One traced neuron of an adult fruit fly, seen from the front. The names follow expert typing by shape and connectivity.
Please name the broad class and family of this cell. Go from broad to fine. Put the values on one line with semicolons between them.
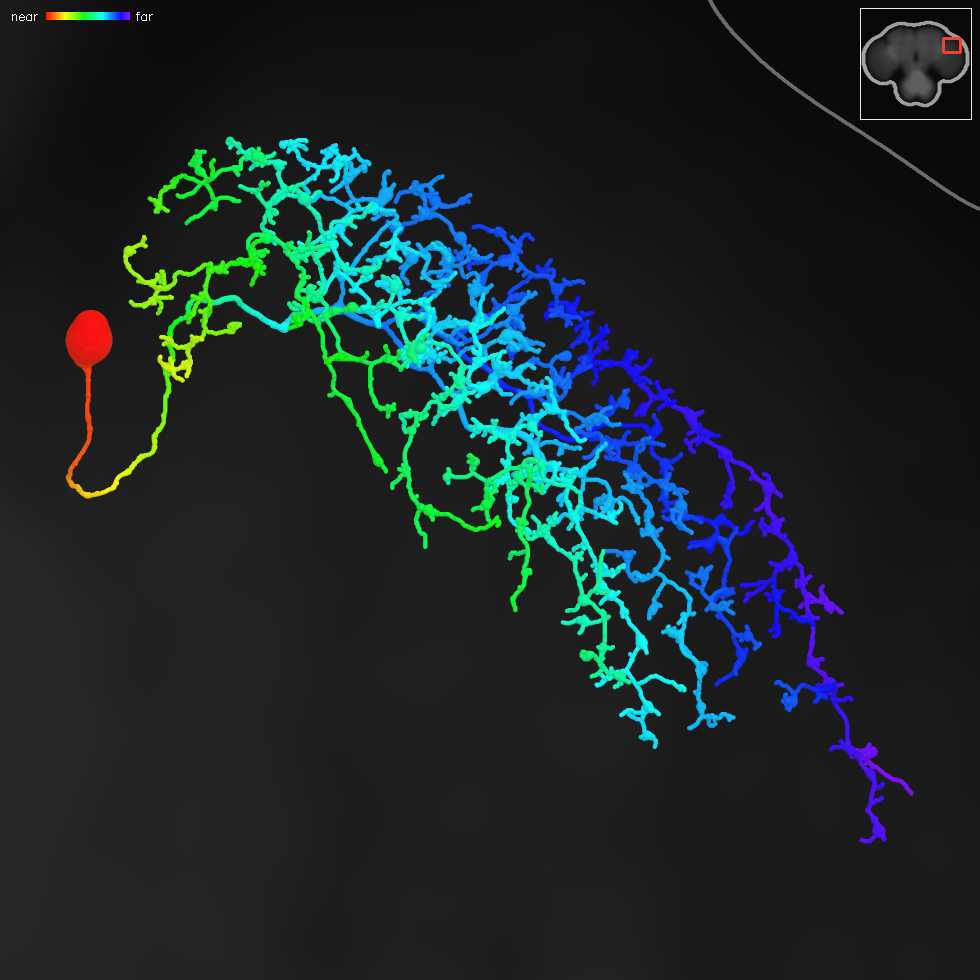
optic-lobe intrinsic neuron; Pm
